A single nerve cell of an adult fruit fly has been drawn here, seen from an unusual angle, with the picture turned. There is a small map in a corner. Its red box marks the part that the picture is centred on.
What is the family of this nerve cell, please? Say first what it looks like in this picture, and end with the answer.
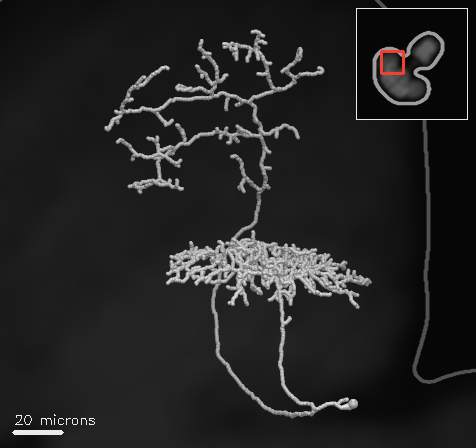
The cell body can be seen at the lower right of the picture. From top to bottom in the picture it spans about 170 microns. The picture shows dozens of branch ends. This is an optic-lobe intrinsic neuron. Its family is MeLo.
